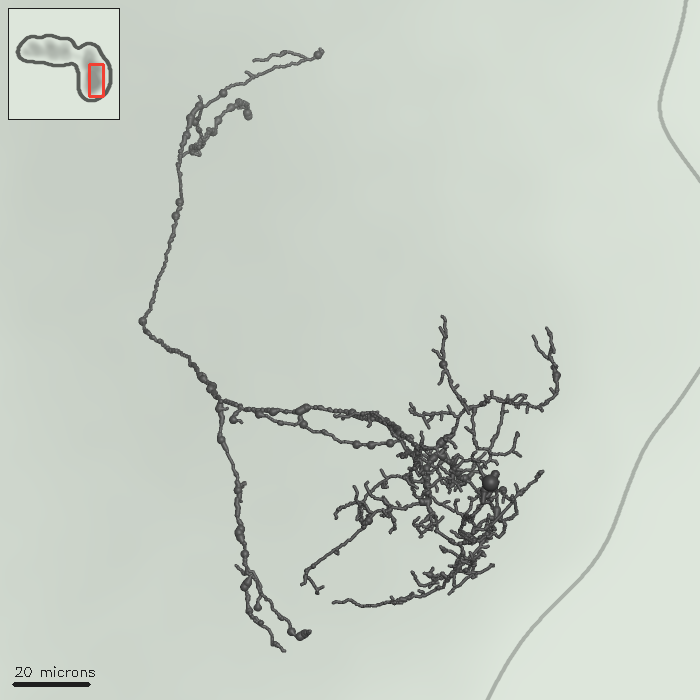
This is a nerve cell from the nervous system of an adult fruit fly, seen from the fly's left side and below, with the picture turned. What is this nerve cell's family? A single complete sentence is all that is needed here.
The nerve cell here is of family hemilineage VLPl2_medial.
